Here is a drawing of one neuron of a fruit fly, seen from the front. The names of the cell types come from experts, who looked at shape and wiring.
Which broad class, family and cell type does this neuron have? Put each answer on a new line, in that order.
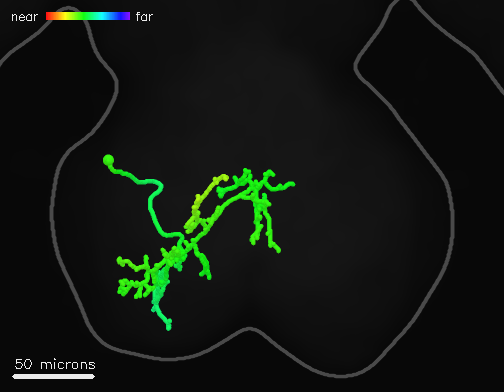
nerve-cord intrinsic neuron
hemilineage 19A
IN19A109_a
